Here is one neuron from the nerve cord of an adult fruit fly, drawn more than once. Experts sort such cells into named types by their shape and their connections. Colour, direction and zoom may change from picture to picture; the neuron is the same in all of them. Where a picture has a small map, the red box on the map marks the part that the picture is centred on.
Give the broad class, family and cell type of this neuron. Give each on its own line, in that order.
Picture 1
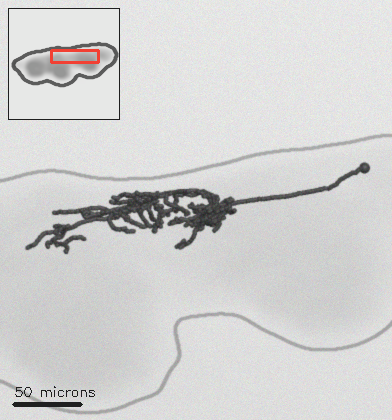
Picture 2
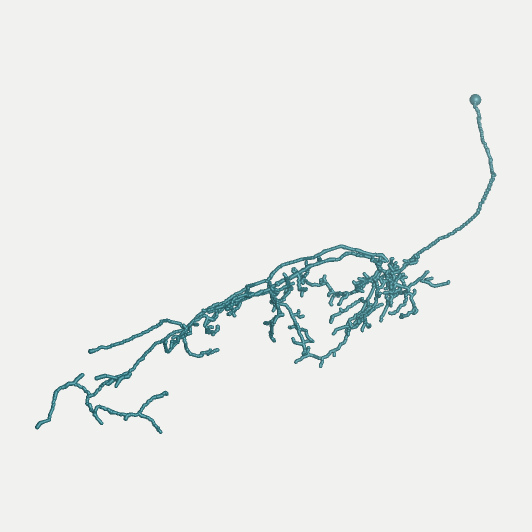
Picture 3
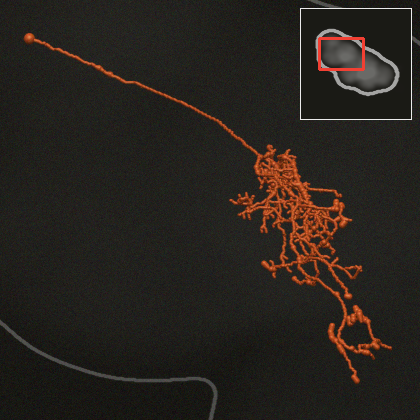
nerve-cord intrinsic neuron
hemilineage 03B
IN03B062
